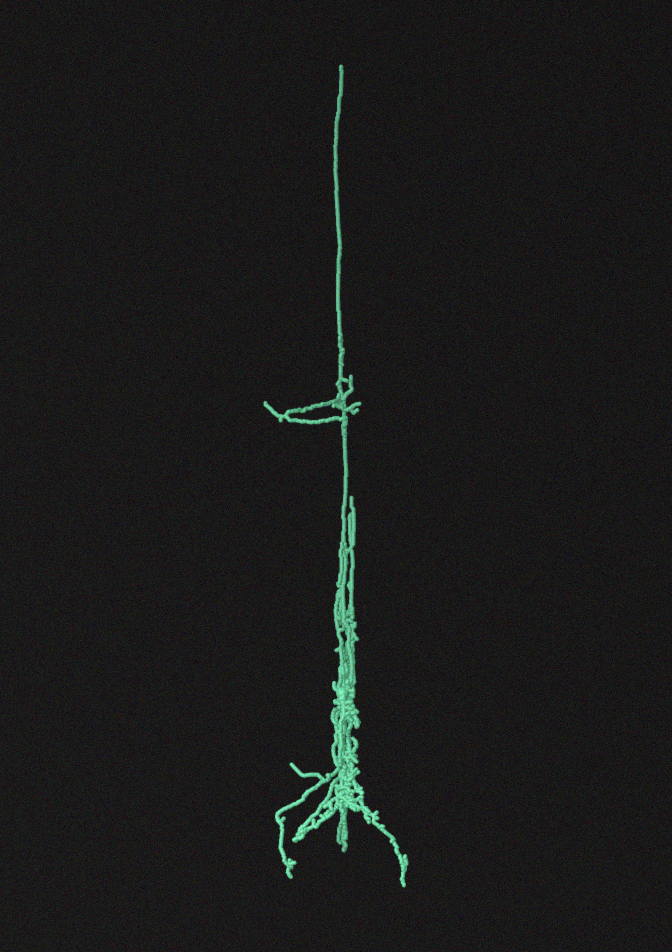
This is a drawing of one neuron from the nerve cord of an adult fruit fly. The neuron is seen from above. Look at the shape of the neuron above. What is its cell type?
ANXXX136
